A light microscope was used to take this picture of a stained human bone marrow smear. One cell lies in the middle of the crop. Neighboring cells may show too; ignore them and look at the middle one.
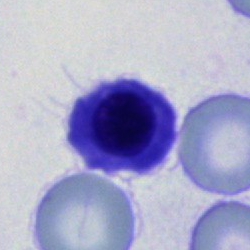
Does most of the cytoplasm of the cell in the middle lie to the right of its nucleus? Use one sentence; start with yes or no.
No, most of the cytoplasm lies to the left of the nucleus.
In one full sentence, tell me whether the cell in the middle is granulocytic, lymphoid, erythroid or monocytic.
The central cell of this crop is a member of the erythroid line of development.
